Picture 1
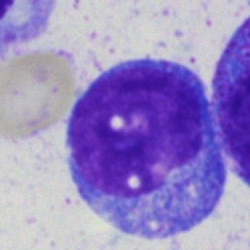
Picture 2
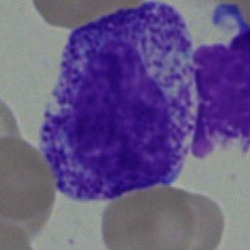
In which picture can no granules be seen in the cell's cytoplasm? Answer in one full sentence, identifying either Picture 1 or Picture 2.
It is in picture 1 that the cytoplasm shows no visible granules.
